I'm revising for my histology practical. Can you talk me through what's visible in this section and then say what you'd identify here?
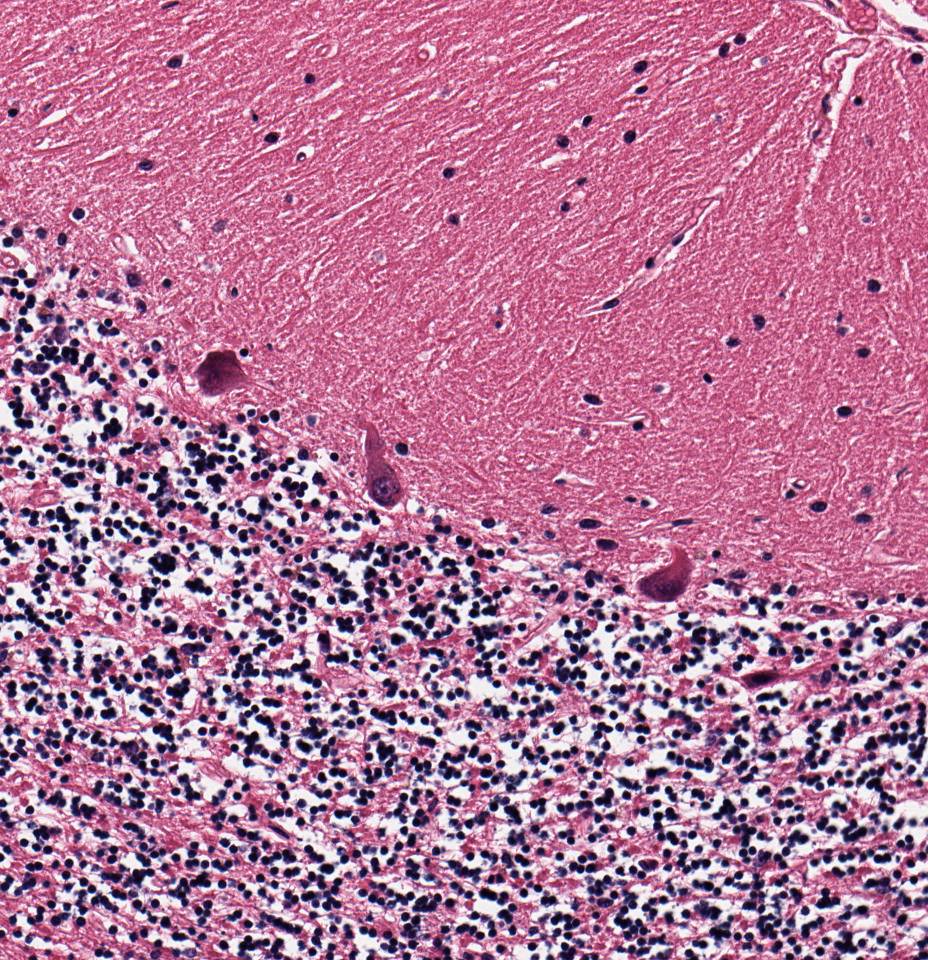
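An oblique boundary divides the field into two layers. The upper layer is pale pink and sparsely cellular: finely fibrillar eosinophilic neuropil with only scattered small nuclei. The lower layer is densely cellular, crowded with small, round, darkly basophilic granule cell nuclei with scant visible cytoplasm, and thin pink fibrillary strands run between them. This is cerebellum.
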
